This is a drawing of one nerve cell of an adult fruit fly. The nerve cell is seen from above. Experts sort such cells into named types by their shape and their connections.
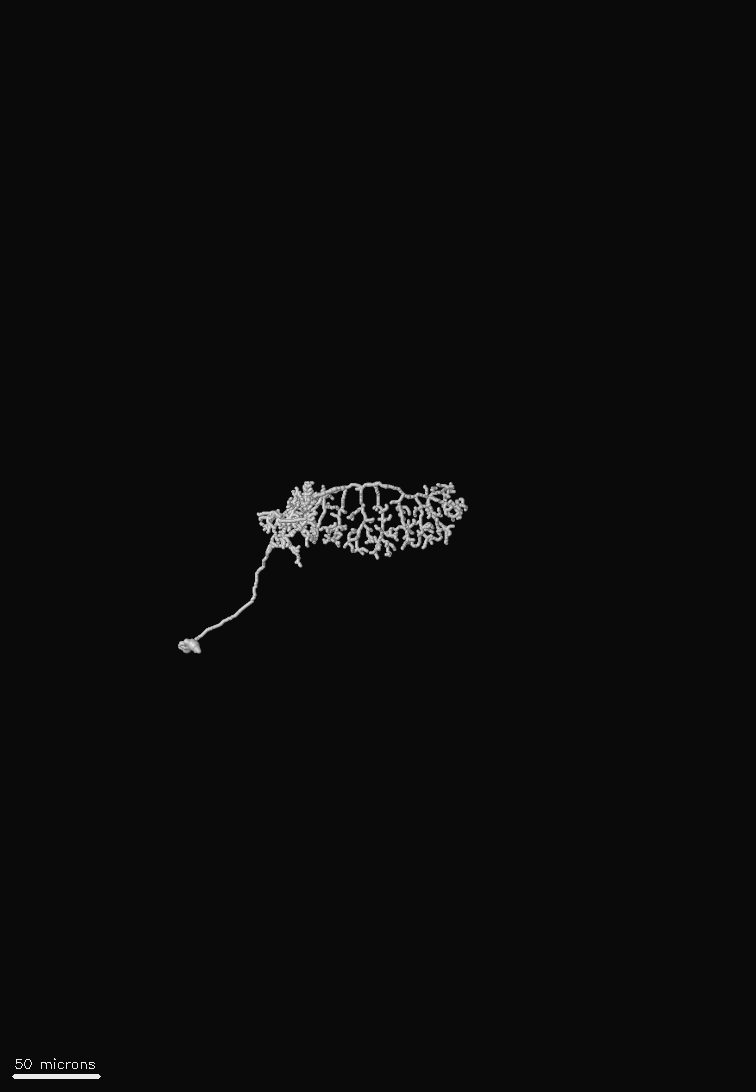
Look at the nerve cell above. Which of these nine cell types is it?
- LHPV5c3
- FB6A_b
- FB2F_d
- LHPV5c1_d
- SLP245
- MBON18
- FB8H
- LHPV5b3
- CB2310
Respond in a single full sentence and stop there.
This neuron is recognized as the cell type FB6A_b.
